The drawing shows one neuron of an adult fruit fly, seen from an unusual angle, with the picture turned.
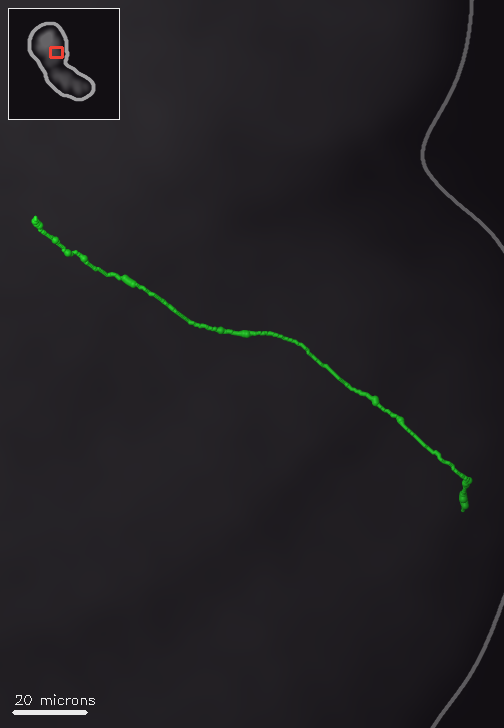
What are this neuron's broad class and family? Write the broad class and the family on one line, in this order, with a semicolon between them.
photoreceptor or other optic-lobe sensory neuron; class visual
